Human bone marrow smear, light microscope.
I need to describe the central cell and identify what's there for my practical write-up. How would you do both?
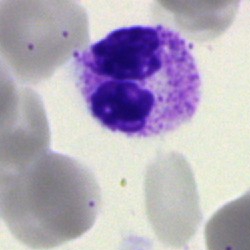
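First, the cell outline is roughly round, with a slightly ragged edge. Second, the nucleus is divided into two lobes. Third, these two lobes lie one above the other. Fourth, no nucleoli can be seen in the nucleus. The cell is a segmented neutrophil.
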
